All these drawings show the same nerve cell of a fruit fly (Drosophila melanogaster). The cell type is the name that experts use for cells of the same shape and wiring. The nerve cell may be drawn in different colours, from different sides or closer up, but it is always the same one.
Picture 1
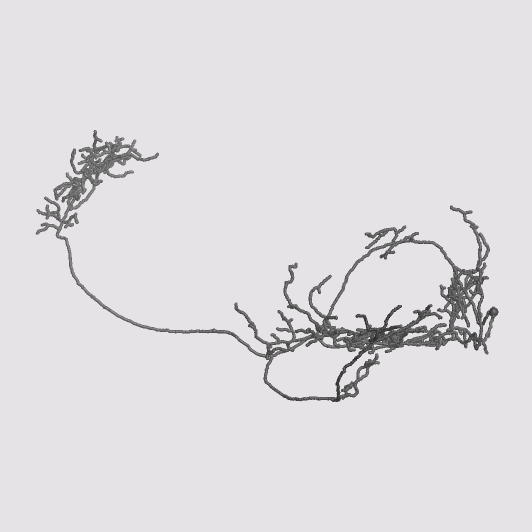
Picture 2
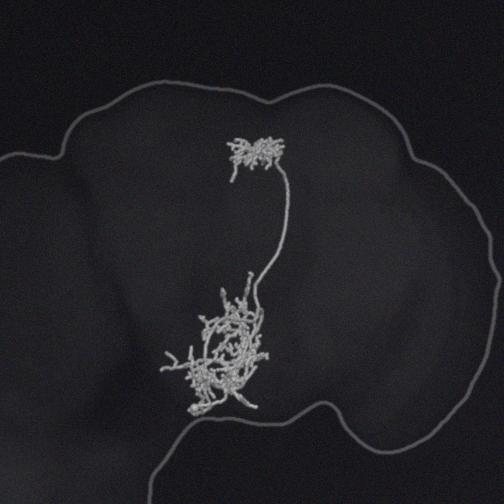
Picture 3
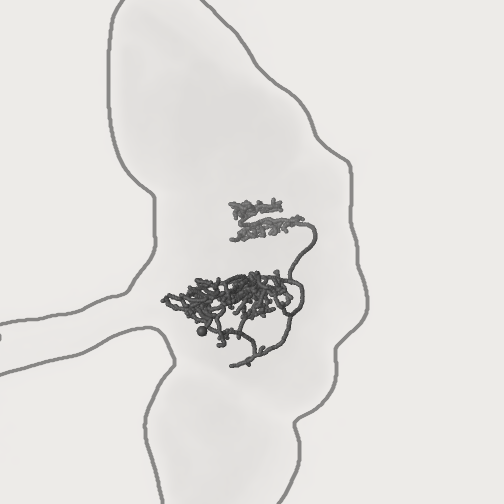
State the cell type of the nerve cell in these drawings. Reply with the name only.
GNG101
